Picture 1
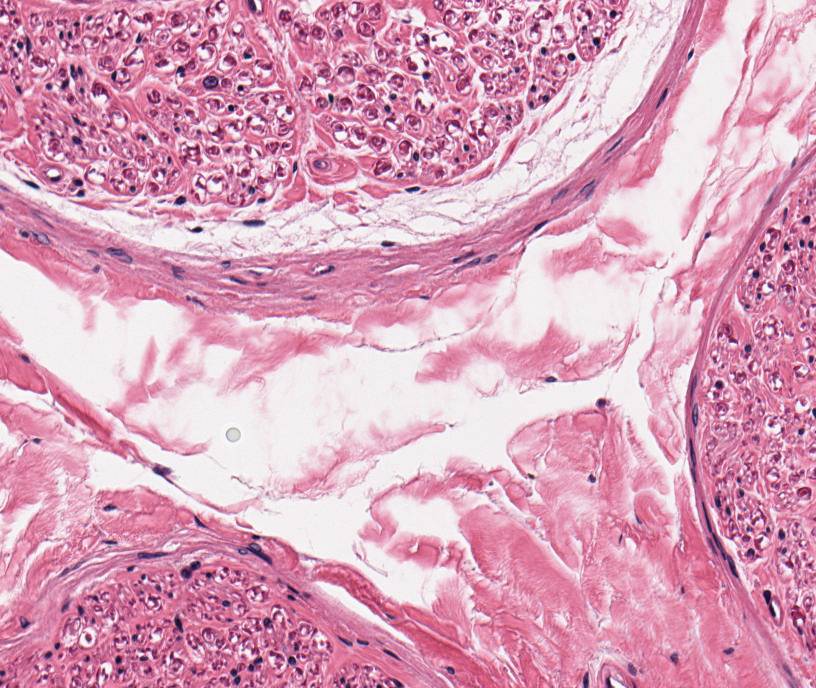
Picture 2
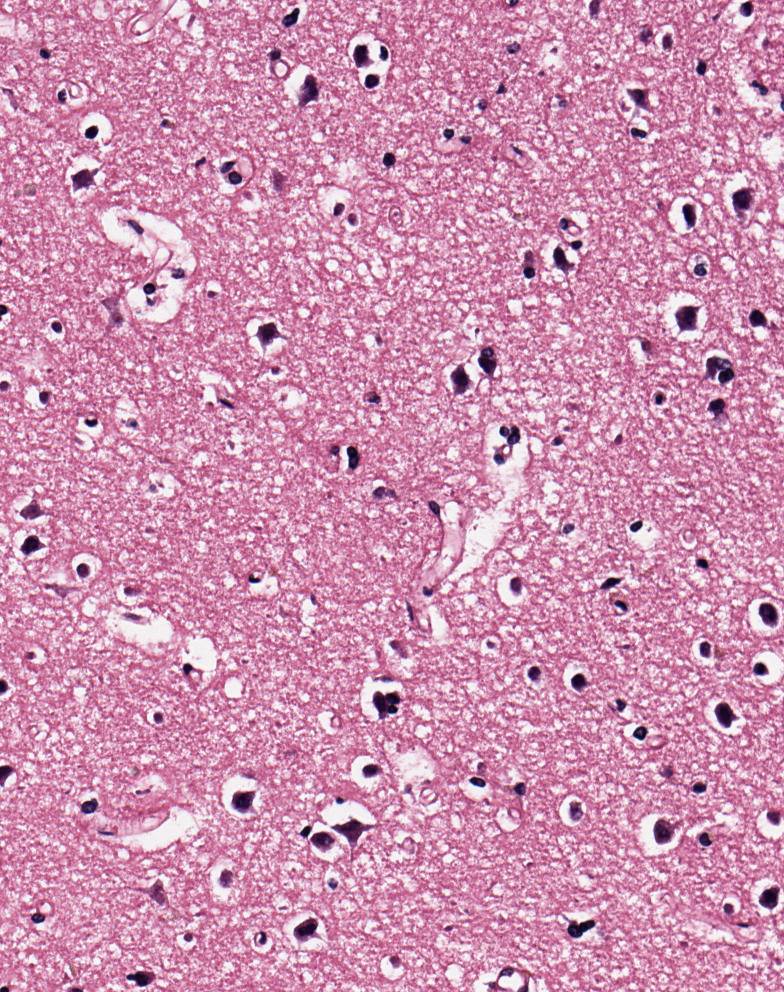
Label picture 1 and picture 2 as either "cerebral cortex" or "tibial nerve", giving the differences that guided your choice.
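You're looking at tibial nerve in picture 1 and cerebral cortex in picture 2. The nerve has three rounded bundles, at the top, lower left and right edge, with pink connective tissue between them. Each is packed with small round profiles cut across, a pale ring around a small pink centre, with small dark nuclei scattered among them. Follow a bundle's edge to find a thin sheath of several concentric layers of flattened cells with elongated dark nuclei. The cerebral cortex instead is an even, fine-textured pink background with single scattered cells and no glands or epithelium. Many small round clear holes finely vacuolate it throughout. Its nuclei are small, round to angular and stain very dark purple. A thin-walled capillary runs obliquely through the centre within a clear space.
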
